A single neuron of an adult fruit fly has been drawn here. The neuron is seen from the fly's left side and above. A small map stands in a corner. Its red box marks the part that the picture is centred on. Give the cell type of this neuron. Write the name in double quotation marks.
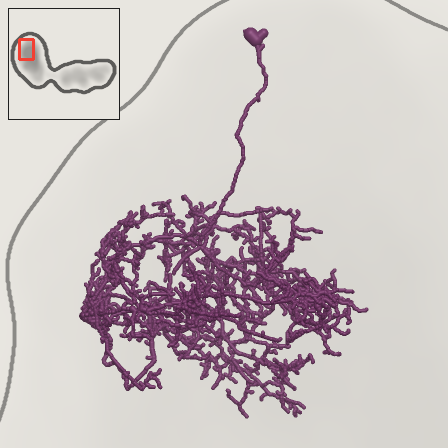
"AVLP081"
